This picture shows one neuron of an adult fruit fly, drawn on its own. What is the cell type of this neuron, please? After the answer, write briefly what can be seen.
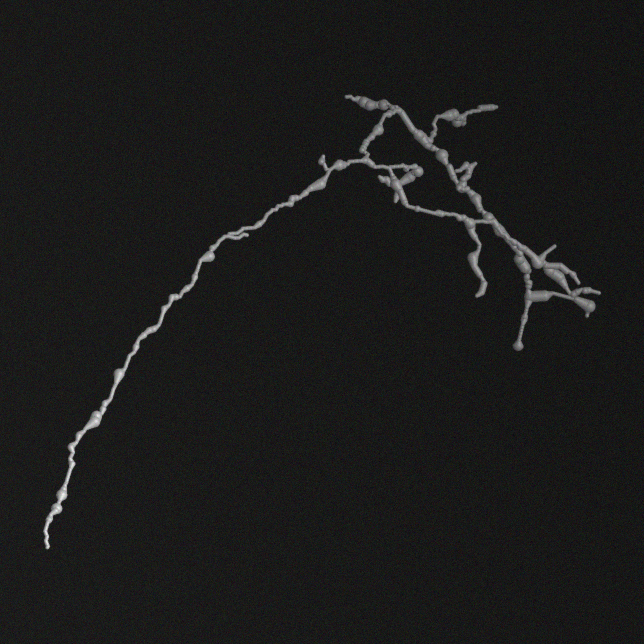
The cell type is JO-EV3. It is a sensory neuron entering the brain. No cell body is drawn. As drawn here it is about as wide as it is tall.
